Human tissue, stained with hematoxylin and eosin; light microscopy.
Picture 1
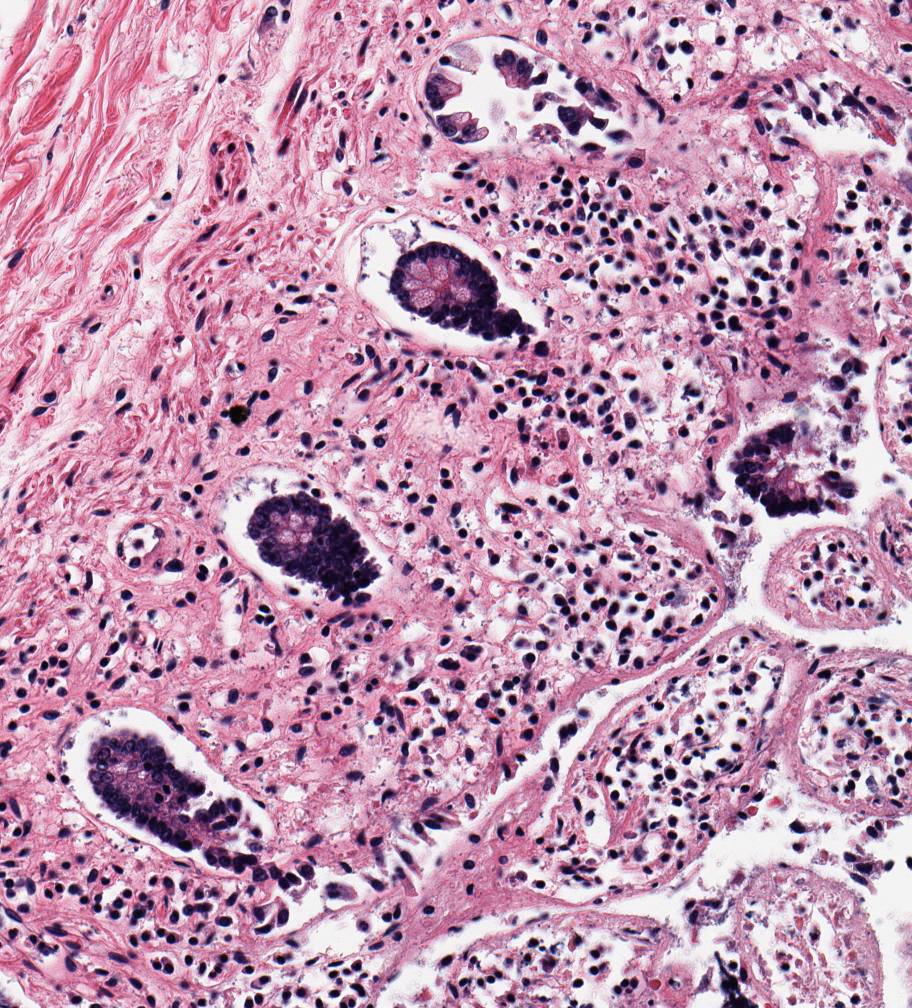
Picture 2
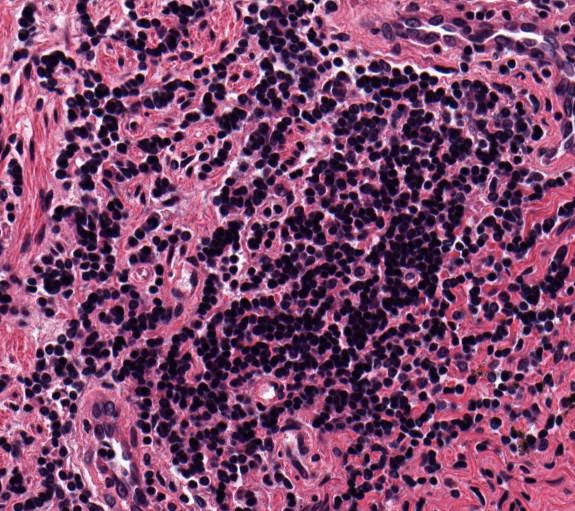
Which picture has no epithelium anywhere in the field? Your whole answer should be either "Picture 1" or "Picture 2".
Picture 2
